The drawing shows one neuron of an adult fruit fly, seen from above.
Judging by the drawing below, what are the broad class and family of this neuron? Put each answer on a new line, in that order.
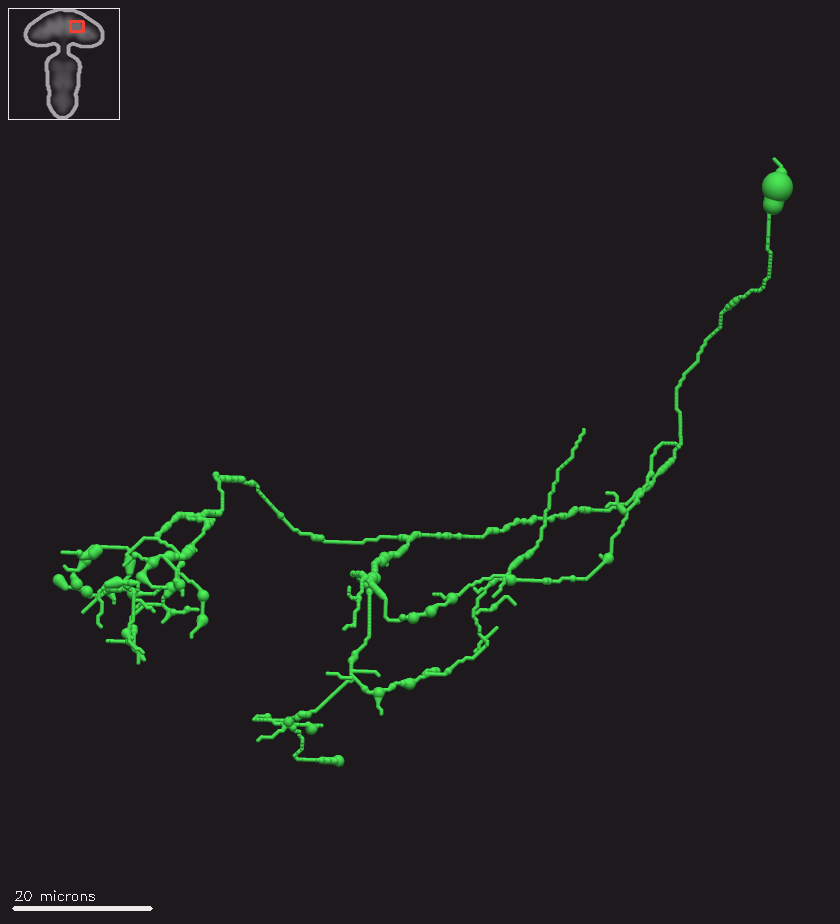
central-brain intrinsic neuron
hemilineage SLPal3_and_SLPal4_dorsal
